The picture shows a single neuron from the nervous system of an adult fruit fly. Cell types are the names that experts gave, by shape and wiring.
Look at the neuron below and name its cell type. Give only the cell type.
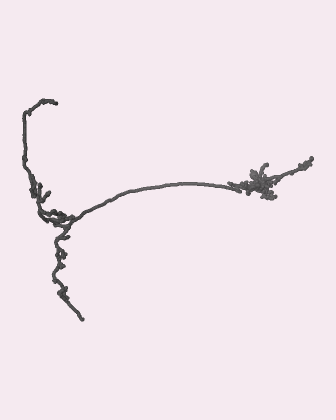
FLA002m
